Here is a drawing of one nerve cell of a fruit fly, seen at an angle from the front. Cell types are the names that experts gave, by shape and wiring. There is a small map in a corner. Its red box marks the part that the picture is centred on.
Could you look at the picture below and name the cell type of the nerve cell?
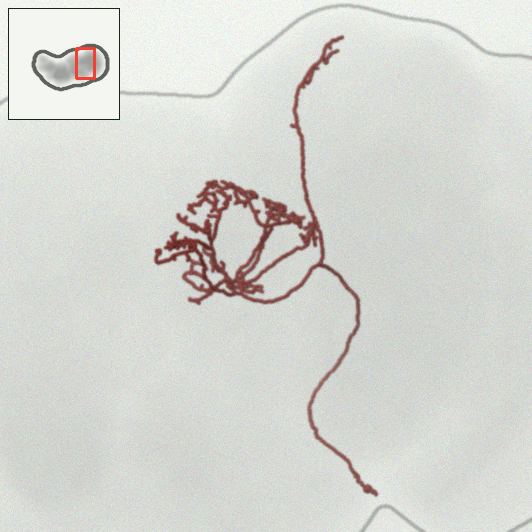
FB1I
